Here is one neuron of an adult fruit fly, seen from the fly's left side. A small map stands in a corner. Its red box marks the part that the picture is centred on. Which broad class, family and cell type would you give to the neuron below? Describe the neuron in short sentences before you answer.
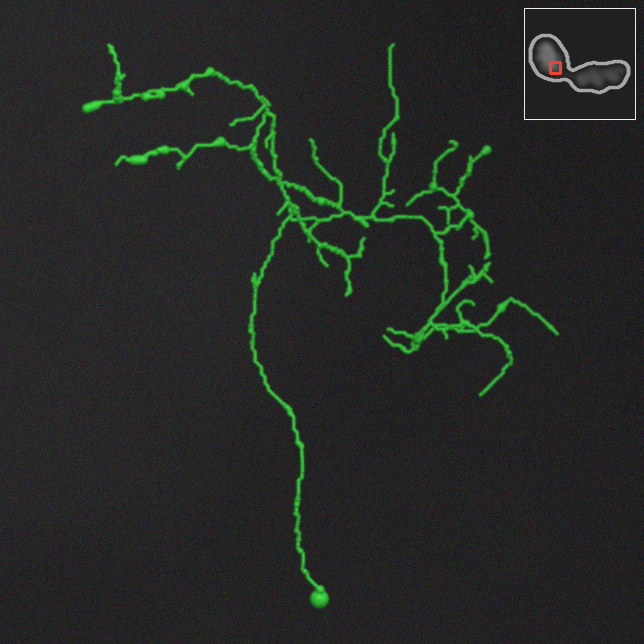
The cell body can be seen at the bottom of the picture. The picture shows dozens of branch ends. This is a central-brain intrinsic neuron. The family is hemilineage LB3. It is of cell type GNG332.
